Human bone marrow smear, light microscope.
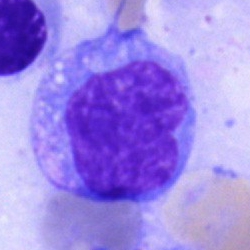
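Monocyte. Its nucleus, notched on the right side, lies off-centre toward the right, leaving a wider band of cytoplasm on the left. A few small clear vacuoles lie in the upper left cytoplasm. A thin strand extends upward from the top of the cell.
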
